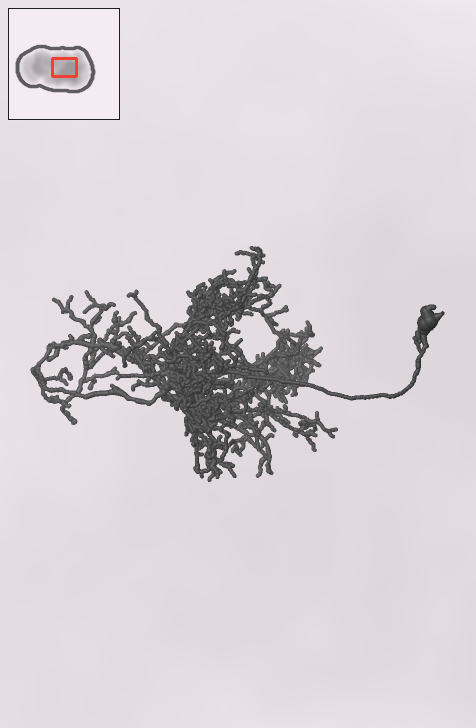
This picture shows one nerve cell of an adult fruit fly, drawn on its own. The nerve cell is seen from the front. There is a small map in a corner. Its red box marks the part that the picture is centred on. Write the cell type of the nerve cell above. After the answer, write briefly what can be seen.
The cell type is PVLP015. It is a central-brain intrinsic neuron. Its cell body lies on the right of the picture. As drawn here it is wider than it is tall.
